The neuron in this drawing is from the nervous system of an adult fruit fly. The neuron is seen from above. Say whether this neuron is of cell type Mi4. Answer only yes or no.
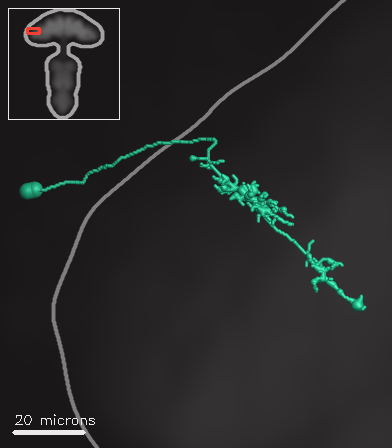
yes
